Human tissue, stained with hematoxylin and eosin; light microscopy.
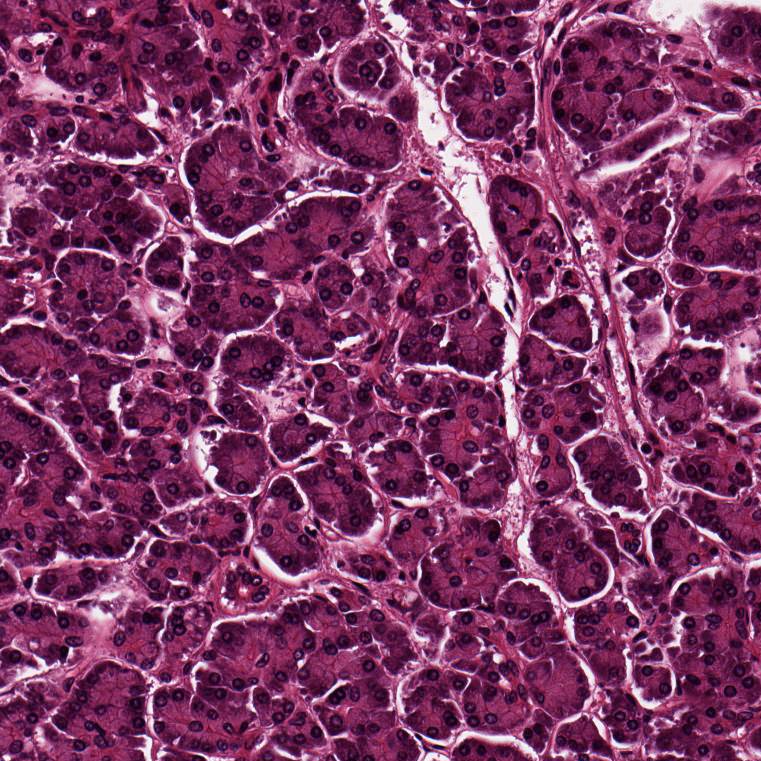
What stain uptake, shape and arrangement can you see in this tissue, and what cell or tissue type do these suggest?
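Closely set rounded acini, separated only by thin stromal strands, pack the field. The acinar cells are pyramidal, with round nuclei toward the base and deeply purple, finely granular cytoplasm. A narrow band of loose connective tissue runs diagonally from top centre to lower right. This is pancreas.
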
